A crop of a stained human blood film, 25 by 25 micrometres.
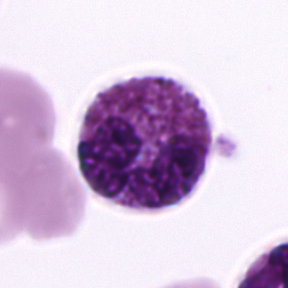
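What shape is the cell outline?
Round and smooth, with the cell about 12 micrometres across.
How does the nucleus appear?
As two rounded lobes, one on the left and one on the right, their edges blurred by granules lying over them.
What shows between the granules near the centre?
A pale lilac background of cytoplasm.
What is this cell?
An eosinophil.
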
